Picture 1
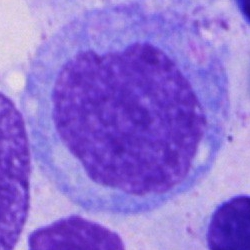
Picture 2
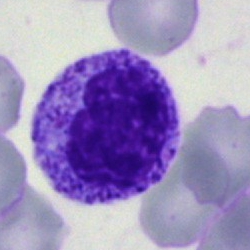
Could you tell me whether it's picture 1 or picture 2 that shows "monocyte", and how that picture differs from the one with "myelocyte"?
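Monocyte: picture 1. Myelocyte: picture 2. Cytoplasm colour: pale greyish blue in picture 1; pale lilac between the granules in picture 2.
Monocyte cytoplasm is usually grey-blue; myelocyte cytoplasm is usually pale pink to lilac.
Granules: picture 2 cytoplasm crowded with many dark purple granules. Vacuoles: none visible in picture 2.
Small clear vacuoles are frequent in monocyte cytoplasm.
Nucleus: large in picture 1, filling most of the cell, with a moderate rim of cytoplasm on all sides; off-centre toward the right in picture 2, leaving a wider rim on the left. Chromatin: finely stippled with small paler spots in picture 1; dark purple and dense in picture 2. Picture 1 outline roughly round, with parts of other nucleated cells at the left and bottom edges.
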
